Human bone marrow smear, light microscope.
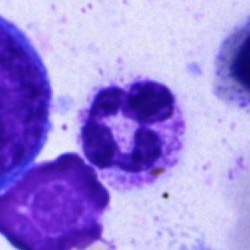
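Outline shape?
Roughly round.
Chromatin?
Dark, densely clumped.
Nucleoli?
None visible.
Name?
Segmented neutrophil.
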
